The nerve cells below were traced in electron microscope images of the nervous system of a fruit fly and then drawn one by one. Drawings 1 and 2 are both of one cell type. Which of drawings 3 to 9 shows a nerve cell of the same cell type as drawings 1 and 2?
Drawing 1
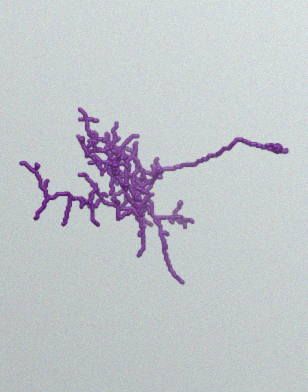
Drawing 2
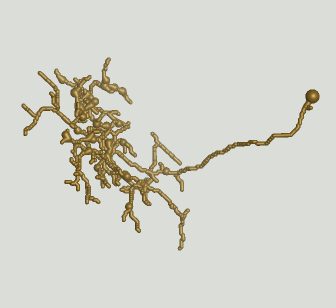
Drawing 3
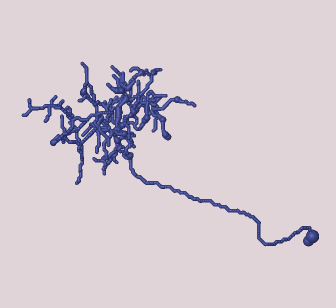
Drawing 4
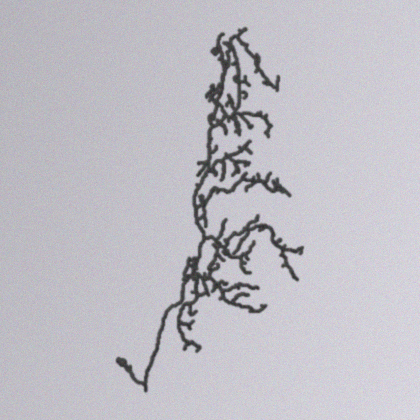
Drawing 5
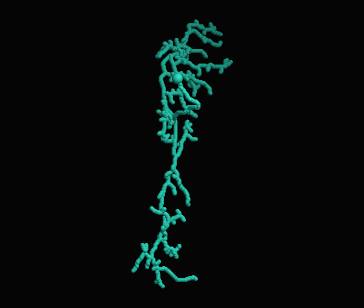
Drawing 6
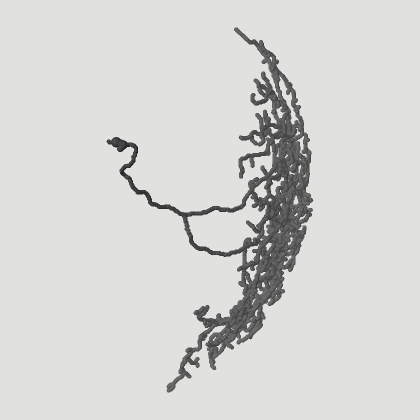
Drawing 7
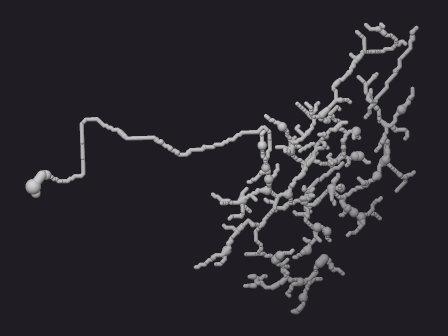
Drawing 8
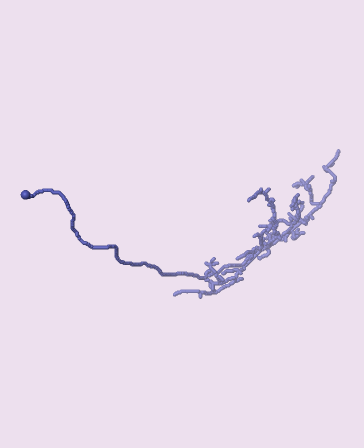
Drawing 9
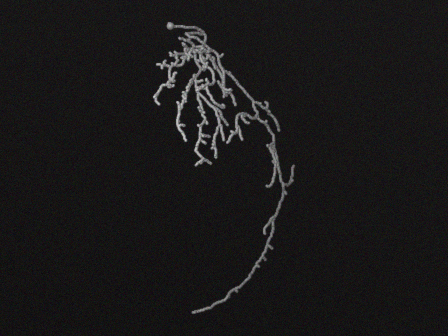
3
